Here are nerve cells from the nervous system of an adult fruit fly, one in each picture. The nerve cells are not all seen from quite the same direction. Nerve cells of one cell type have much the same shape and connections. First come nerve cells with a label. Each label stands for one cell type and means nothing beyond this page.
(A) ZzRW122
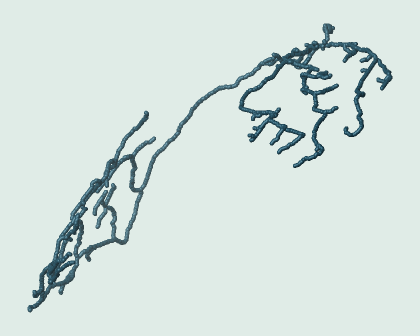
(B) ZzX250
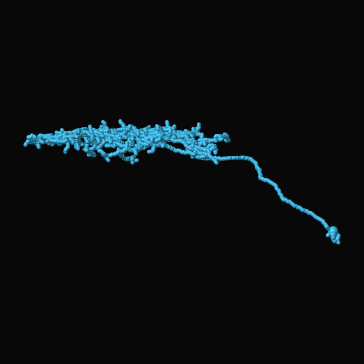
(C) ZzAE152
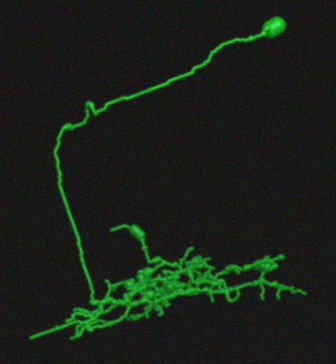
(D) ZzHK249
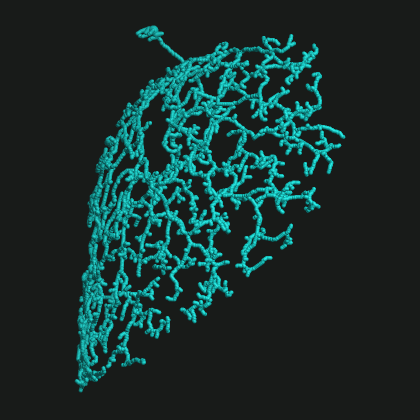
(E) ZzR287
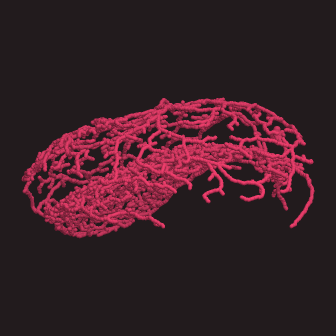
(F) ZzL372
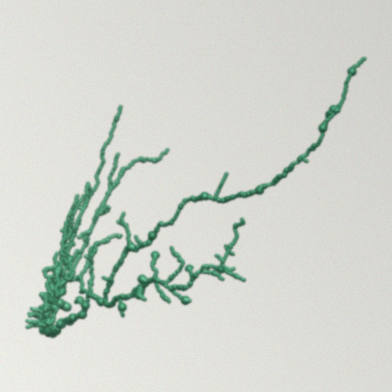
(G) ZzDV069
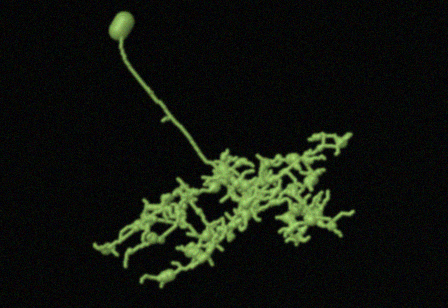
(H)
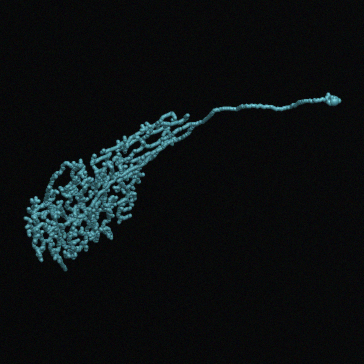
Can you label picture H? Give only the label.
ZzX250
